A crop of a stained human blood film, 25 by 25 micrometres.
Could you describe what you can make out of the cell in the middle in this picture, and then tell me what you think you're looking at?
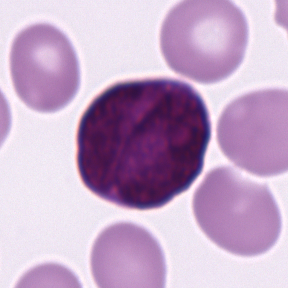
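Beginning with size and outline, the cell is about 12 micrometres across and roughly round, with slight unevenness along its edge. Turning to the nucleus, it is round, about 12 micrometres across, with no lobes or deep notch, and it fills about 90% of the cell's area. As for cytoplasm, at most a barely visible thin rim shows at the cell's edge. Checking for vacuoles, none are visible. This cell is a myeloblast.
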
